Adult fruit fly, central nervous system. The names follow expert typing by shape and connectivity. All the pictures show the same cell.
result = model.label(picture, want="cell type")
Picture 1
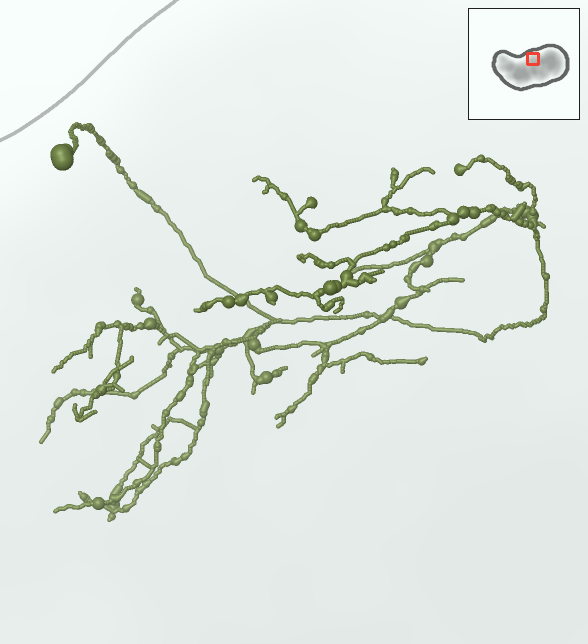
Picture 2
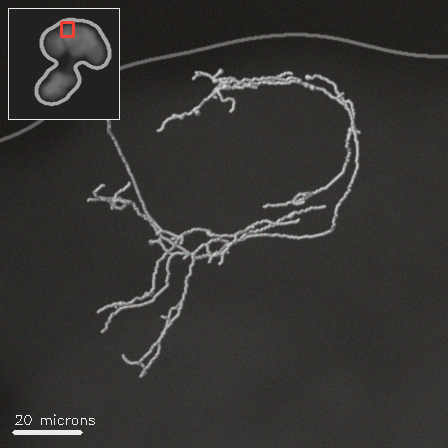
CB1457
